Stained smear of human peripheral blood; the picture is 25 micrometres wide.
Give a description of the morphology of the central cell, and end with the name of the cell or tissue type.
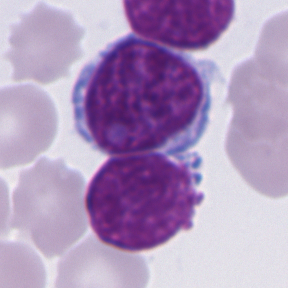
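Taking each point in turn, the chromatin is finely stippled and evenly spread, with no coarse dark clumps. Next, one pale bluish round nucleolus sits in the lower left of the nucleus. The cytoplasm is a scant pale blue rim whose outer edge is frayed and wispy, clearest on the left. Finally, this is a myeloblast.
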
